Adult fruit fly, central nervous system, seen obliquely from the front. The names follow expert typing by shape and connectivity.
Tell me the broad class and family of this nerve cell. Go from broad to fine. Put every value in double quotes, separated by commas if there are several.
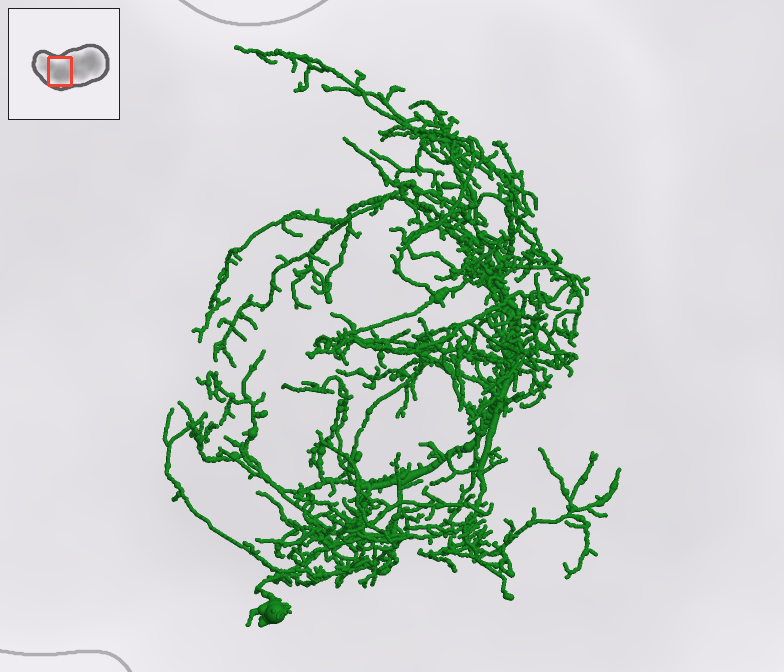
"nerve-cord intrinsic neuron", "hemilineage 13B"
